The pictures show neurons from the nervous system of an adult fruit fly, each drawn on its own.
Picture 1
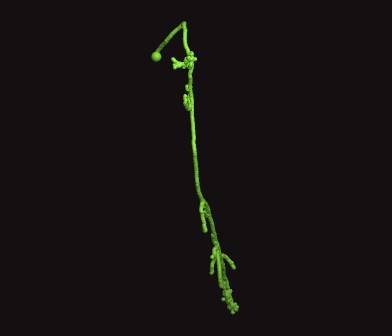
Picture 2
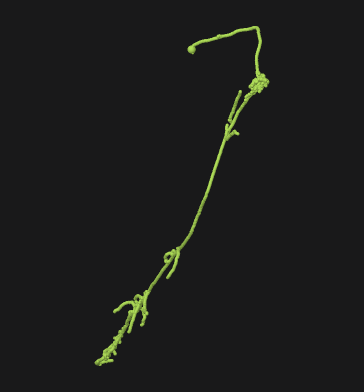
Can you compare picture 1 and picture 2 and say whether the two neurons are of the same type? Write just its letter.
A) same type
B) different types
A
